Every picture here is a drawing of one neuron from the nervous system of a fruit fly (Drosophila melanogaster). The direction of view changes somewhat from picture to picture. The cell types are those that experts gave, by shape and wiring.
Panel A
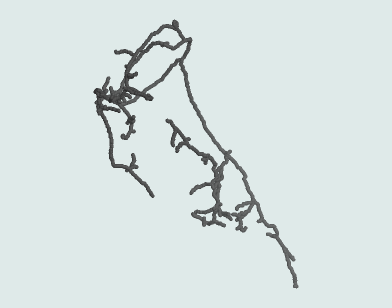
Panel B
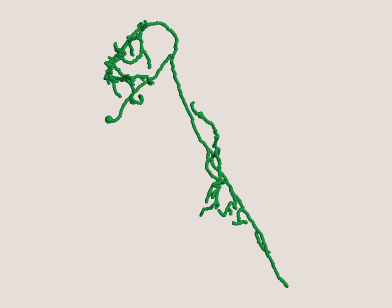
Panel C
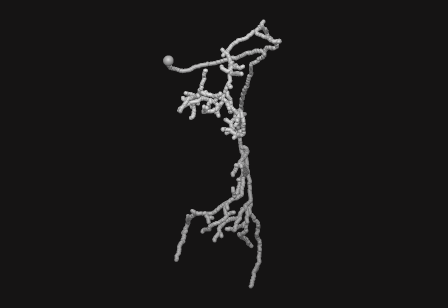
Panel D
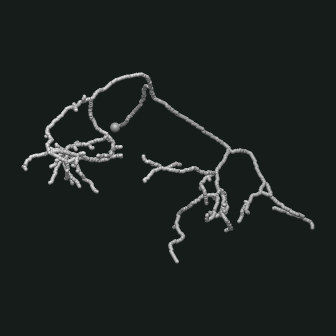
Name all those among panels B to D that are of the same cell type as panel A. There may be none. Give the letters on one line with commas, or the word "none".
B, C, D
